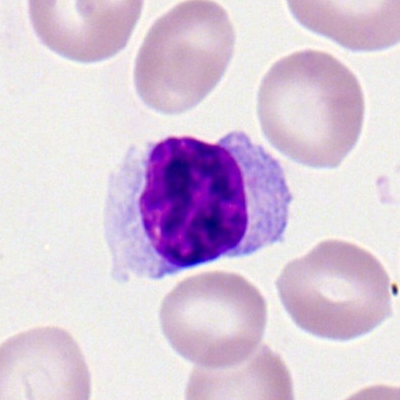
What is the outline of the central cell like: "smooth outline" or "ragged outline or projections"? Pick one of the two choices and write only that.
Ragged outline or projections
